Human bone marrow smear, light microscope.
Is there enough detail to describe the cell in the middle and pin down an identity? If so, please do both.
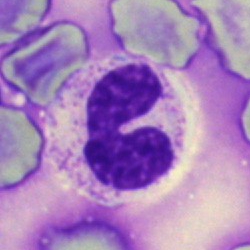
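Nucleus C-shaped, deep notch opening to the right; no nucleoli visible. Cytoplasm filled with many fine pink-lilac granules; no vacuoles. Cell: band neutrophil.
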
